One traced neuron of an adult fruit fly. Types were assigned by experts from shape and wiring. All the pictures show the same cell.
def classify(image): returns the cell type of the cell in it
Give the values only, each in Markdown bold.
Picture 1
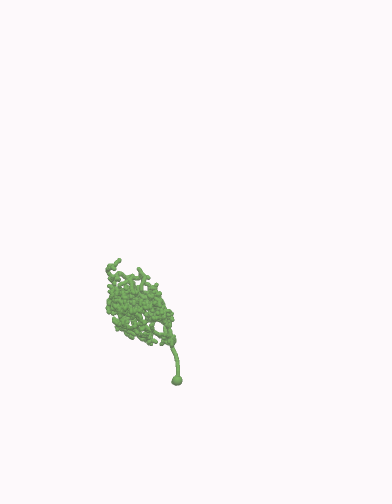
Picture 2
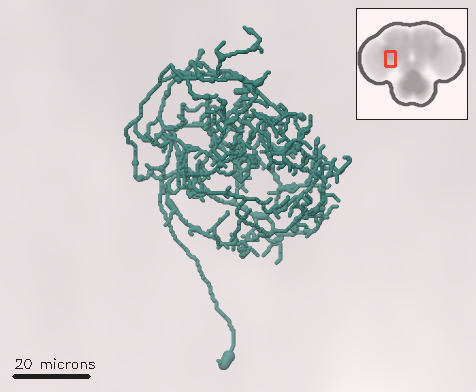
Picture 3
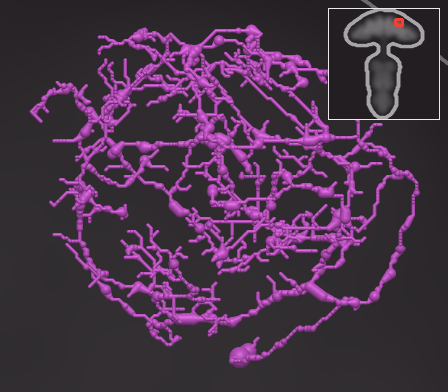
**CB2498**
